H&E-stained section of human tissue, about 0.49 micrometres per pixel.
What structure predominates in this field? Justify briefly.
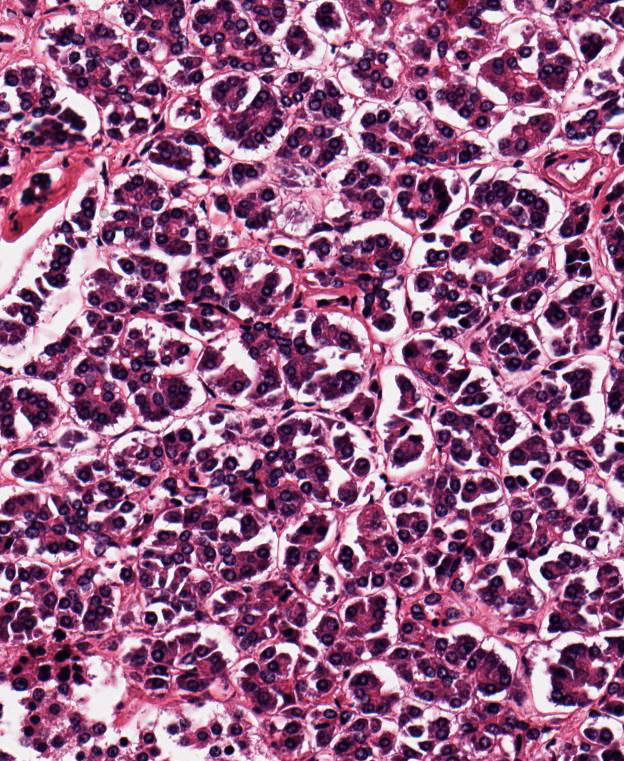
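Shown here is exocrine pancreas. Its cells lie in rounded nests packed closely side by side, divided only by thin, delicate pink strands of stroma. The nuclei are small, round, dark and much alike in size, and the cytoplasm is moderate and purplish.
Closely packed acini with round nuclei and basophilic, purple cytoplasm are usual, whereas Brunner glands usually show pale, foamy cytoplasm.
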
